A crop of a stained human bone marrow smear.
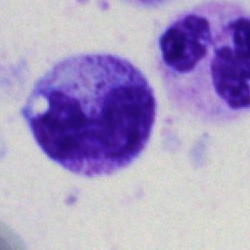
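Band neutrophil. Broad indentation along upper nuclear border. Moderate band of pale lilac cytoplasm above nucleus, holding fine purple dots. Single small round clear spot at left cell edge.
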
